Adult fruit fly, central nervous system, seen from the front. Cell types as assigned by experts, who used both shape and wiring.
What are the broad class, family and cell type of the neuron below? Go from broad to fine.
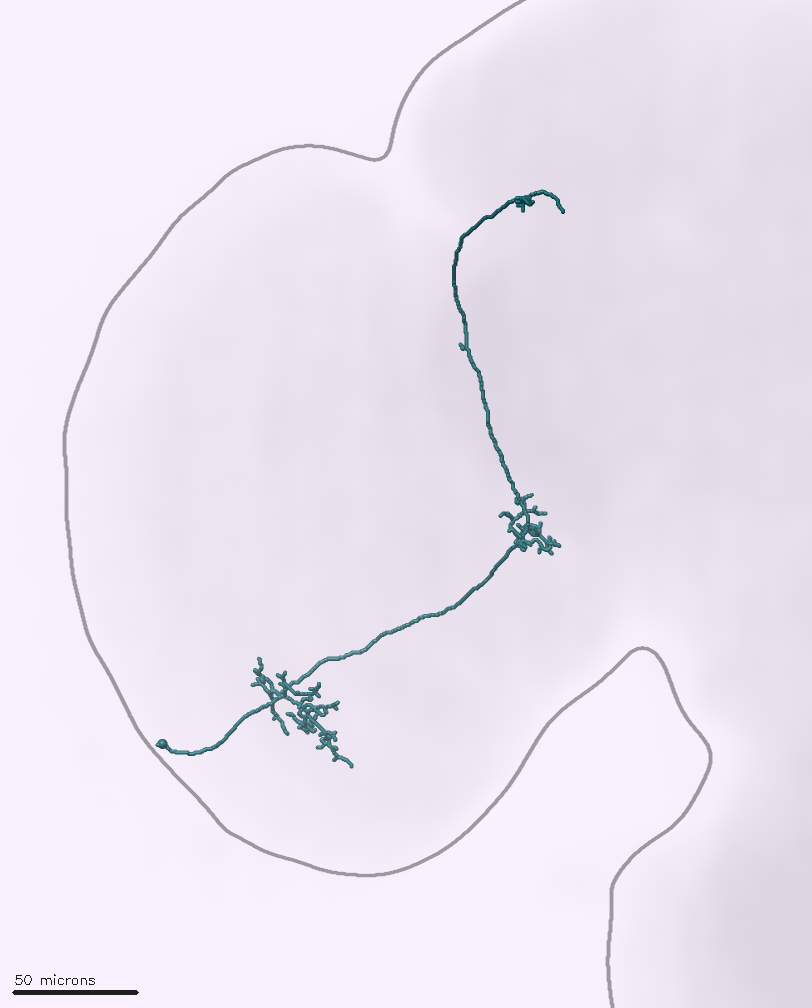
visual projection neuron; MeTu; MeTu4f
